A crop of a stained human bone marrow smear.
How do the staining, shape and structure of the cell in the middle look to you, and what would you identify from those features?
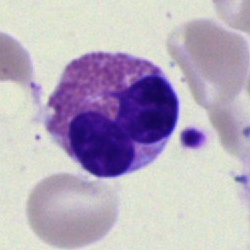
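Two nuclear lobes set diagonally: one lower left, one upper right. Dense, dark purple chromatin. Cytoplasm packed with coarse pinkish-purple granules, the bulk of it toward the upper left. Name: eosinophil.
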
